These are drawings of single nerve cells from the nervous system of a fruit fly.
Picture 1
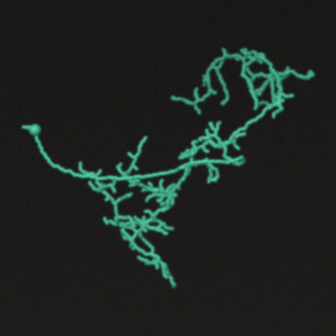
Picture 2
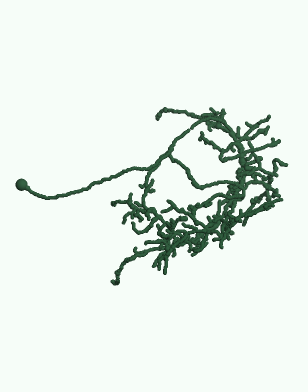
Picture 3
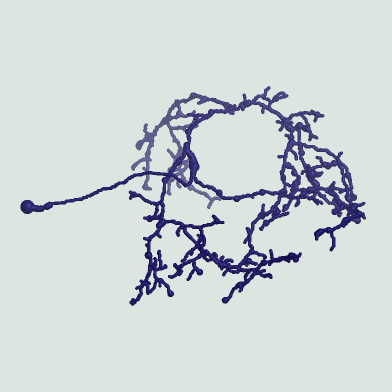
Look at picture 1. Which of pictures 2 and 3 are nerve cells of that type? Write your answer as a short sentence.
None of them is of the same cell type.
